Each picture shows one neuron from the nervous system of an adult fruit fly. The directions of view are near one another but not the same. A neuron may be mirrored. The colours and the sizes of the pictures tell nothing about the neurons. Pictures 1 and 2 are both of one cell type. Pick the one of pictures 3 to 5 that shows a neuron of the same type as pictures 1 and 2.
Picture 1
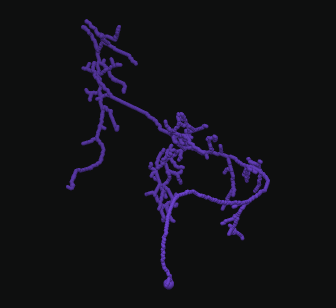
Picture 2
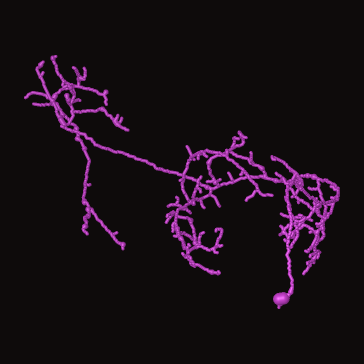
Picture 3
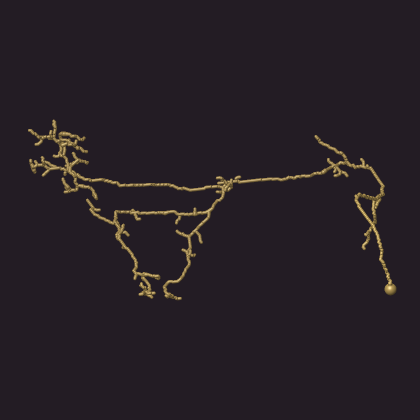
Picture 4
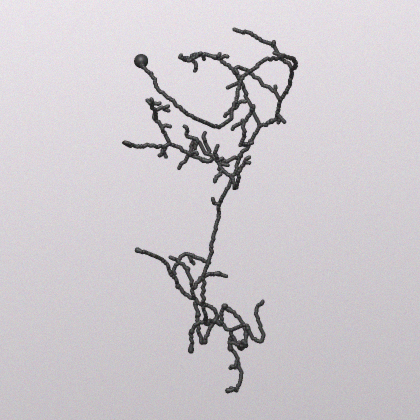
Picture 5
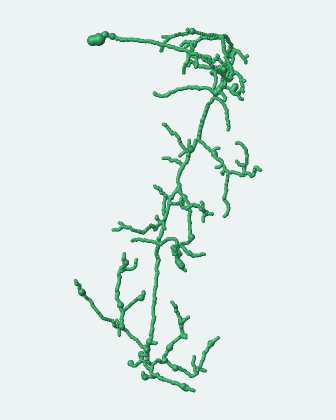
Picture 4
